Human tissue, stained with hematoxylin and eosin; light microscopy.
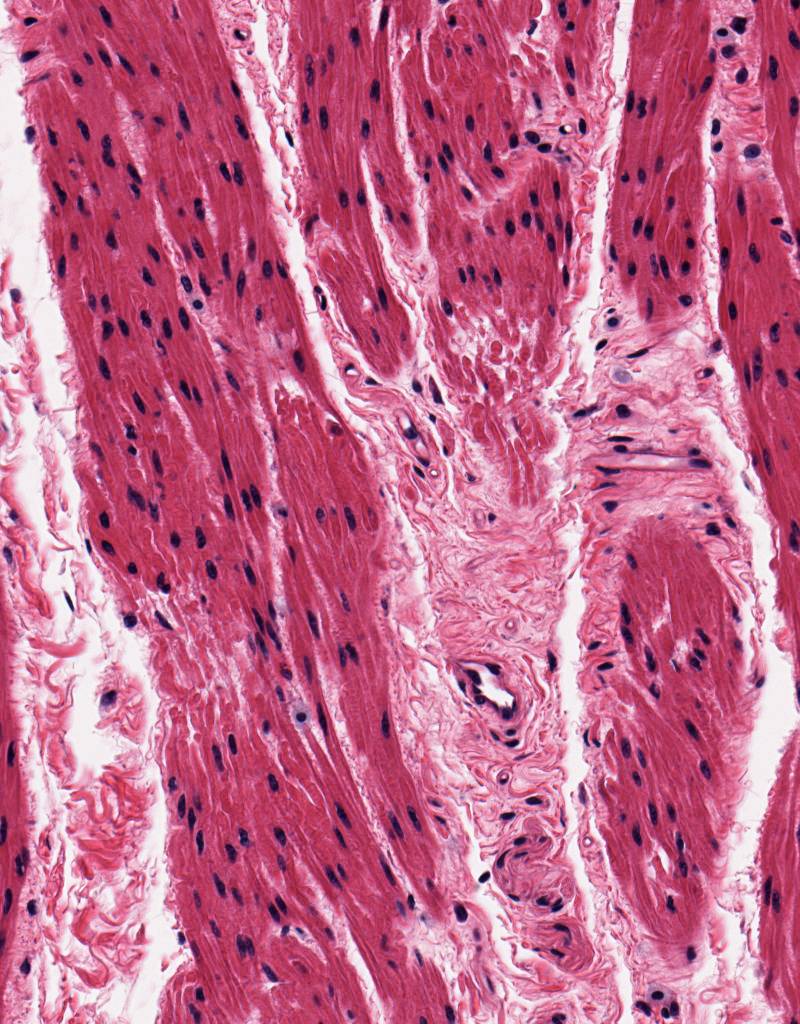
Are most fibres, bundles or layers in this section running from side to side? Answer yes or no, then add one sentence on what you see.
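No. The field is mostly made up of broad bundles of muscle fibres that run roughly from top to bottom with a slight slant.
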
